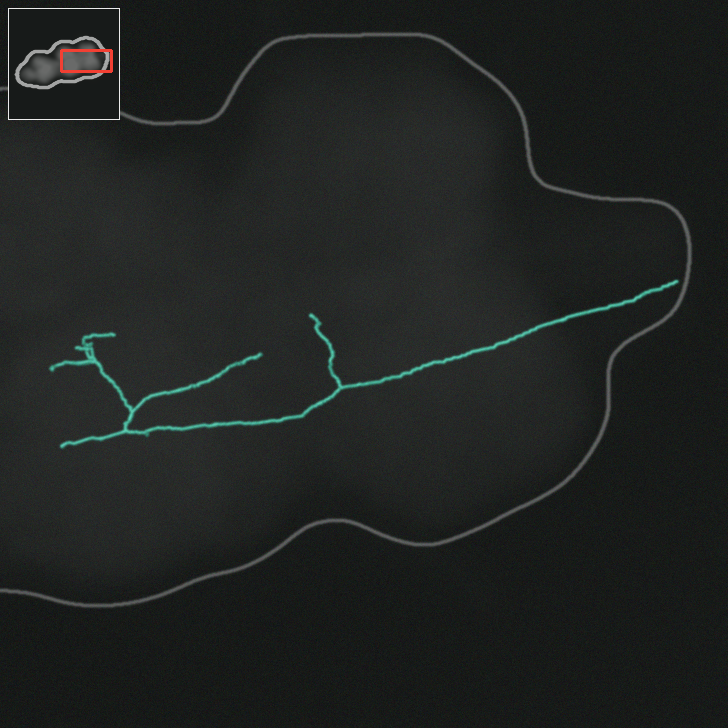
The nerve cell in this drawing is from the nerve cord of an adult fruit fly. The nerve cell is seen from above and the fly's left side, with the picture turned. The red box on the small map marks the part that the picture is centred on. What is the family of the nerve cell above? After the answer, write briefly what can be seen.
The family is hemilineage MX3. Its broad class is descending neuron. No cell body is drawn. It has a dozen or fewer branch ends.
